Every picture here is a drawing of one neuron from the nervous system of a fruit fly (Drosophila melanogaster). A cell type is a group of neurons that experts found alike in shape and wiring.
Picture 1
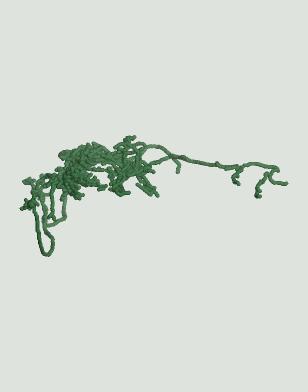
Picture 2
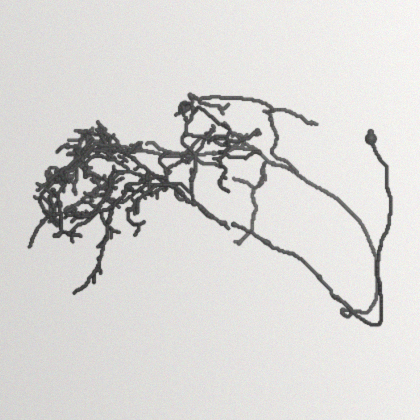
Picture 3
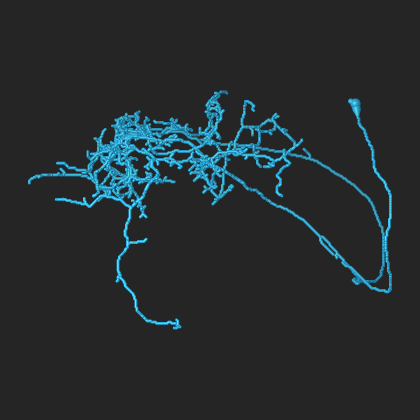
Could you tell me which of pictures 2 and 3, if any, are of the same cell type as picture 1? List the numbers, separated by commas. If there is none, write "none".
2, 3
